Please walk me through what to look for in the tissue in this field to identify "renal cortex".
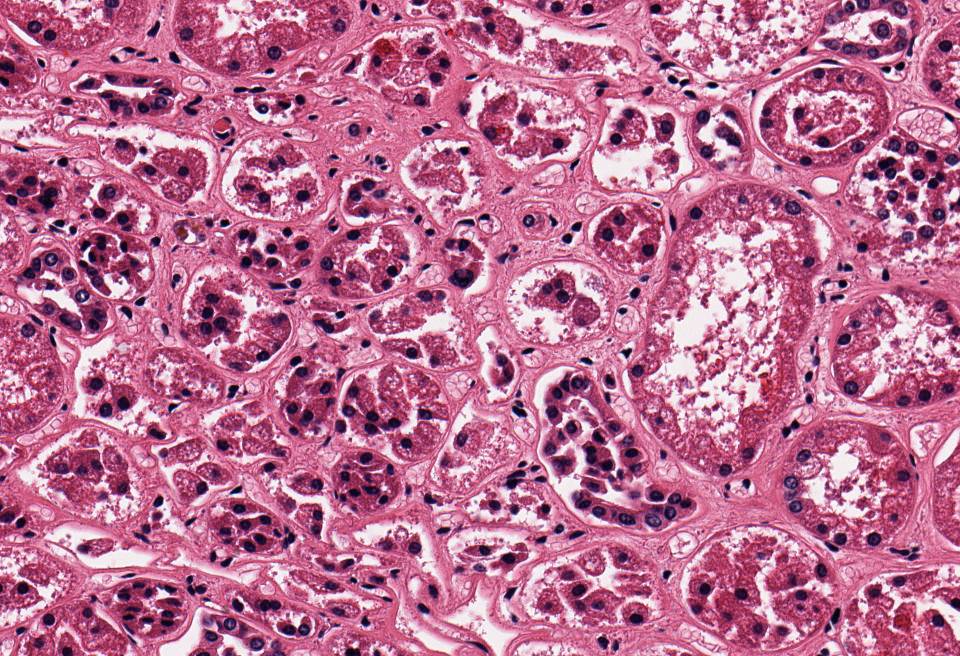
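Tissue: renal cortex. Field: closely packed rounded and oval tubular cross-sections throughout, narrow bands of stroma between them.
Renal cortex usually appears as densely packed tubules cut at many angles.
The packed tubular cross-sections here agree.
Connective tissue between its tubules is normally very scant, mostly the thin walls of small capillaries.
The narrow stroma bands here agree with that too. Lining of most tubules: cuboidal cells, abundant granular eosinophilic cytoplasm. Epithelial nuclei: small, round, darkly stained. One tubule just below centre: more purple cytoplasm and more crowded nuclei than its neighbours.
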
